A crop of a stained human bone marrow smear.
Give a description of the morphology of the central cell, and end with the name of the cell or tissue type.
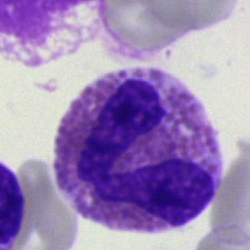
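Start with the outline: it is round and smooth, and the surface has no projections or blebs. Now follow the nucleus, a thick, folded band that bends into a V opening to the right. Around it and between its limbs lies a moderate amount of lilac-pink cytoplasm. This cell is an eosinophil.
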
